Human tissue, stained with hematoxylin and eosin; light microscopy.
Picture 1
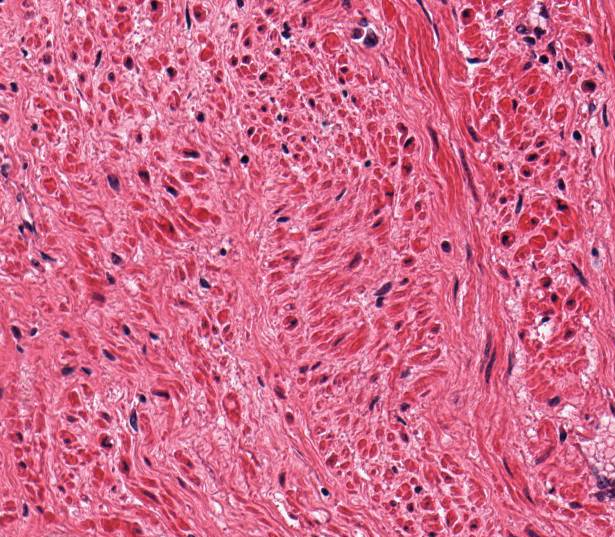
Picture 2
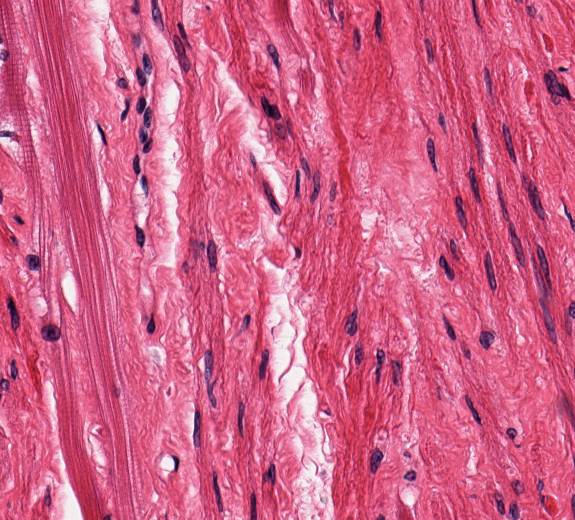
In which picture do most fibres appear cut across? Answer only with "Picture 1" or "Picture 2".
Picture 1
